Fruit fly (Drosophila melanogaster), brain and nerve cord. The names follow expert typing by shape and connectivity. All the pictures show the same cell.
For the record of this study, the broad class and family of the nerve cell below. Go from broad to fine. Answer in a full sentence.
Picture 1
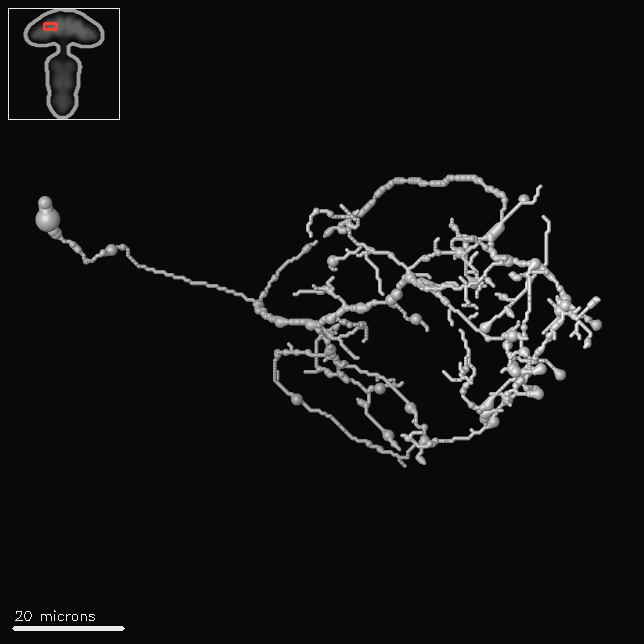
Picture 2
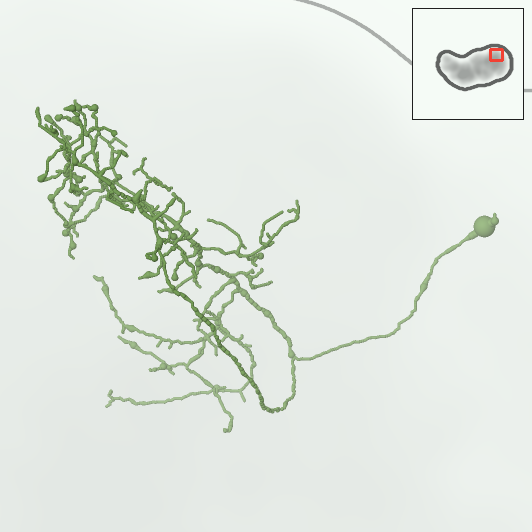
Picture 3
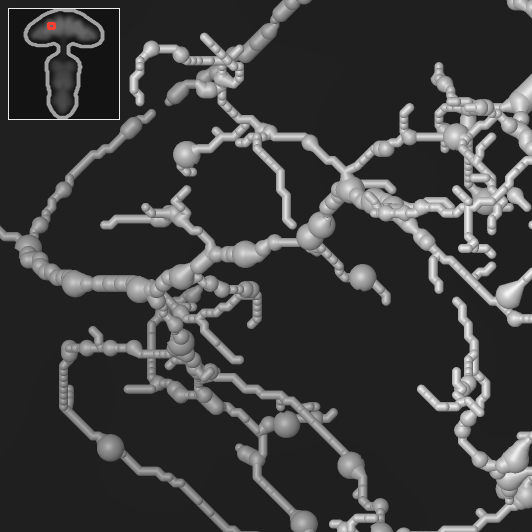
A central-brain intrinsic neuron of hemilineage SLPal2.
